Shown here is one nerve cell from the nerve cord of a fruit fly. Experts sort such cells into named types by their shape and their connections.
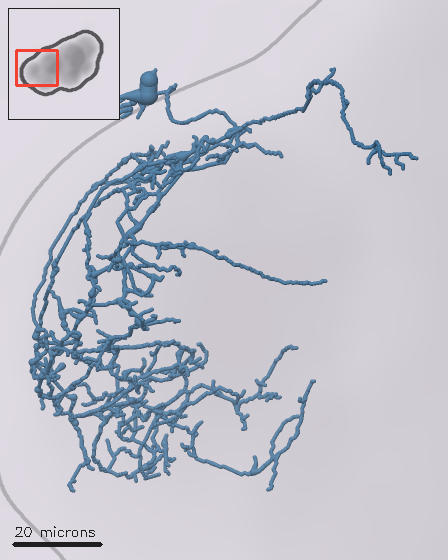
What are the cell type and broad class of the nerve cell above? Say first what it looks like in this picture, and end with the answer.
By the scale bar it is about 100 microns tall in this view. As drawn here it is about as wide as it is tall. It is of cell type INXXX386. It is a nerve-cord intrinsic neuron.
